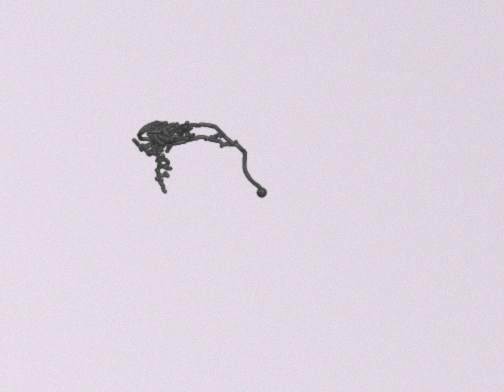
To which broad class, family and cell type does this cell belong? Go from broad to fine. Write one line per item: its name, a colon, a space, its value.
broad class: nerve-cord intrinsic neuron
family: hemilineage 03B
cell type: IN03B052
